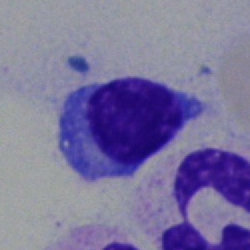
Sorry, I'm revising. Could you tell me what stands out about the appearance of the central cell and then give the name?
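Look first at the shape: the outline is angular and irregular, not round. The nucleus sits off-centre, over toward the right. The cytoplasm is blue, and a small pale blue bulge of it projects from the right edge. This is a plasma cell.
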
